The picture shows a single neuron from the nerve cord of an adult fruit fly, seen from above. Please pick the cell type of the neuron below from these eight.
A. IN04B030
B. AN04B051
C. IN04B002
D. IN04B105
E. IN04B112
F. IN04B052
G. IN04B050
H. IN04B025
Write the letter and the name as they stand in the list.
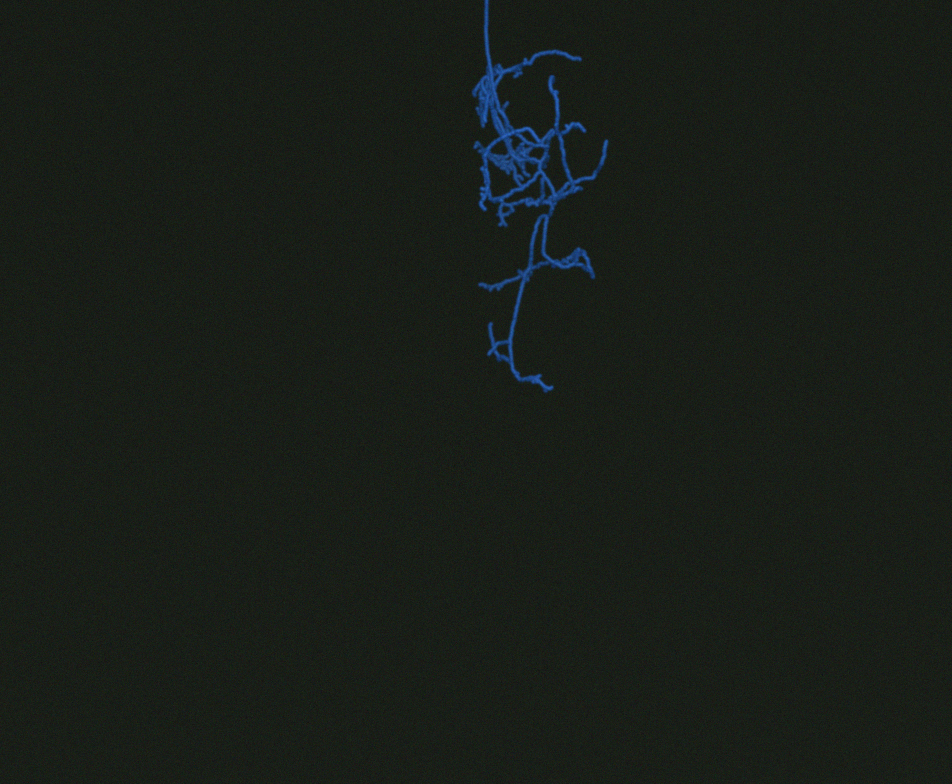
B. AN04B051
